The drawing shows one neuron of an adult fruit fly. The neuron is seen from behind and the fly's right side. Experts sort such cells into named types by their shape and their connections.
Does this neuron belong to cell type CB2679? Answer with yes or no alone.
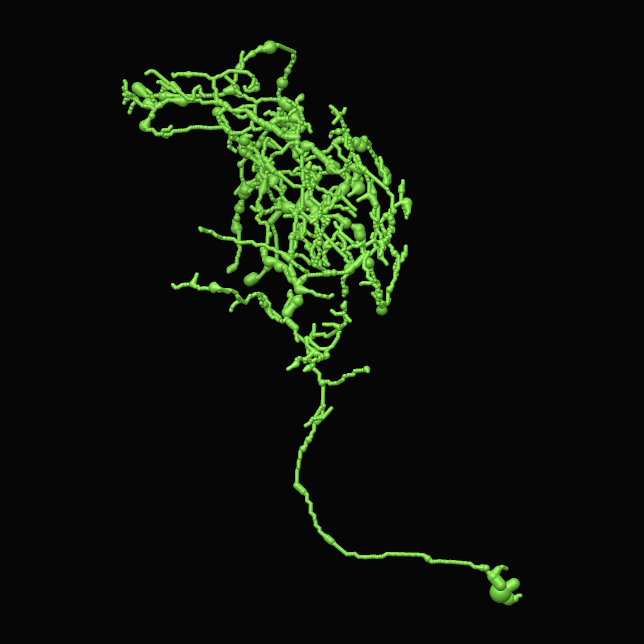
no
